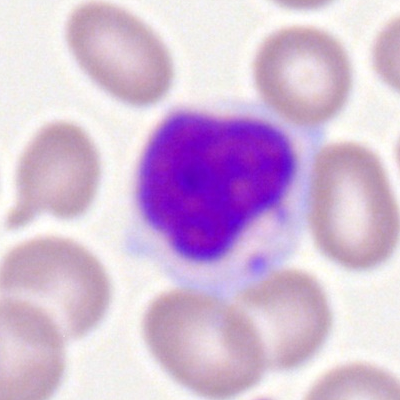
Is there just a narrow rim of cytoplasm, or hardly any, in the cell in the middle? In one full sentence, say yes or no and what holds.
Yes, there is only scant cytoplasm in this cell.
